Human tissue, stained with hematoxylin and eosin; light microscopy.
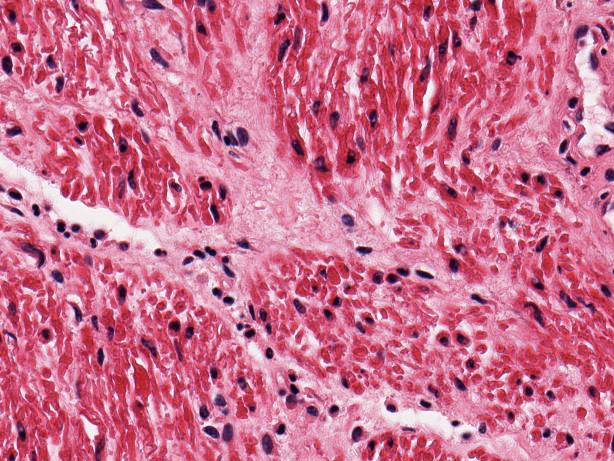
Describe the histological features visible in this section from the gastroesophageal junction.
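Bundles of spindle cells run in different directions across the field. Their cytoplasm stains a deep eosinophilic red, and their nuclei are dark-staining and mostly elongated to oval. No glands or epithelium are present.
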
